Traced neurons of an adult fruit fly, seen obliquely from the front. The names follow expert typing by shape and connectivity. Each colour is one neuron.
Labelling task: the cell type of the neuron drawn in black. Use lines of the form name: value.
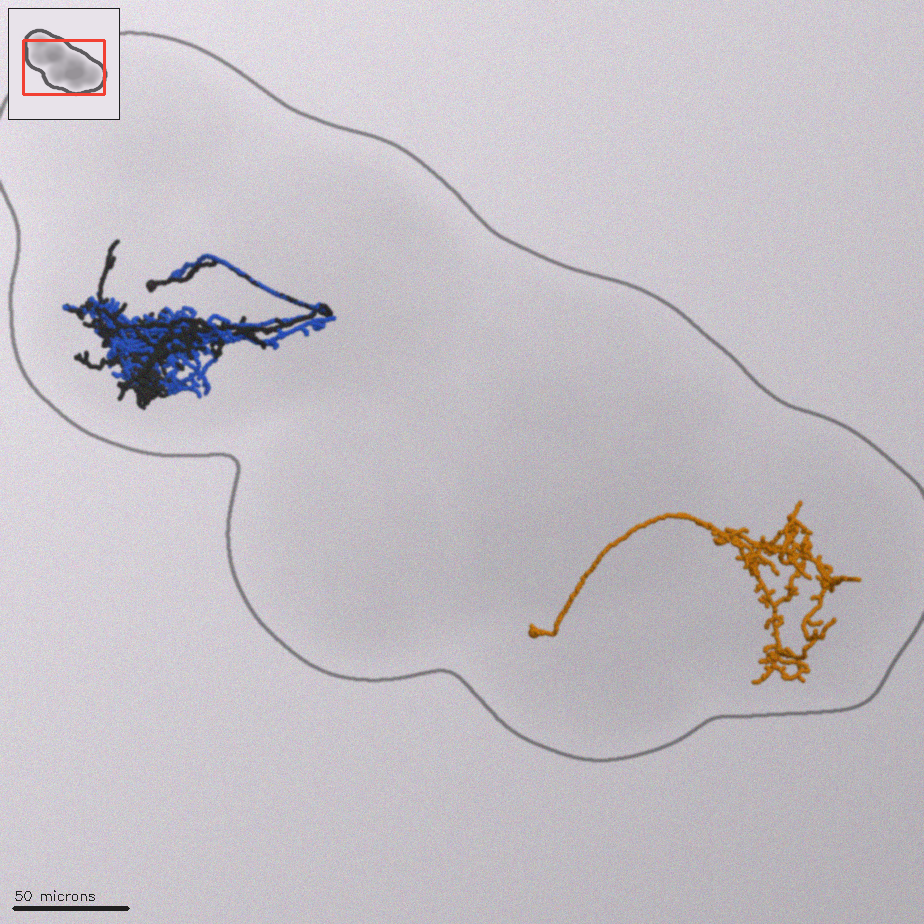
cell type: IN12B025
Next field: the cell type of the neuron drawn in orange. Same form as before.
cell type: IN12B062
